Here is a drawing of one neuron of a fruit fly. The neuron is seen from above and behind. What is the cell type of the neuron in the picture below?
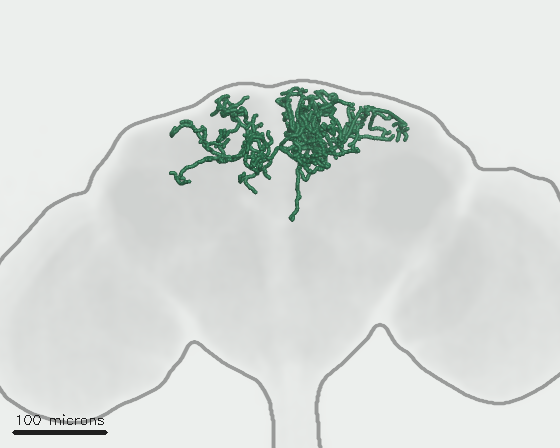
SMP143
